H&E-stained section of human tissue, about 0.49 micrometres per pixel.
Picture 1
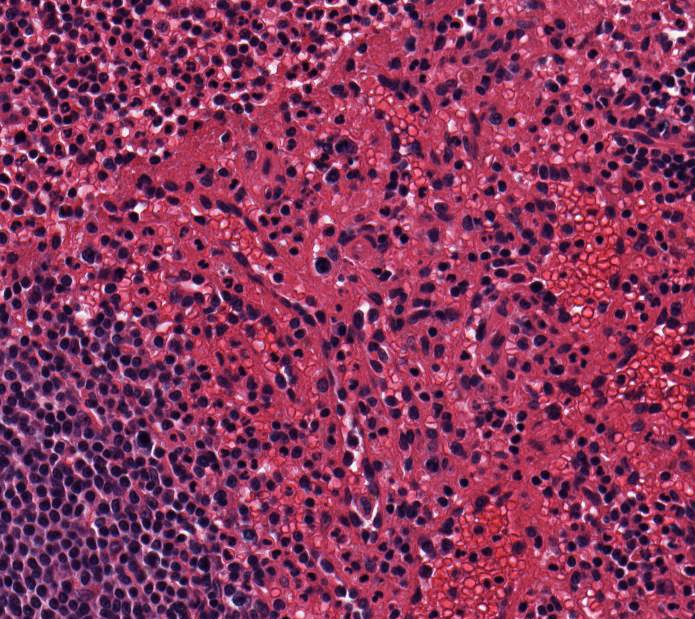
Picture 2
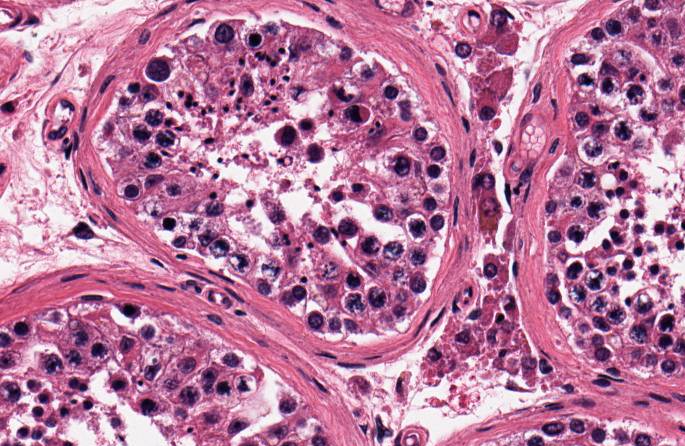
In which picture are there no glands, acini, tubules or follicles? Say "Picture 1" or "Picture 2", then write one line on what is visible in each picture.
Picture 1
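What picture 1 shows: No epithelium or glands are present anywhere in the field.
What picture 2 shows: Each tubule is surrounded by a thick band of pink, layered fibrous tissue containing flattened, elongated dark nuclei that run around the circumference.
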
